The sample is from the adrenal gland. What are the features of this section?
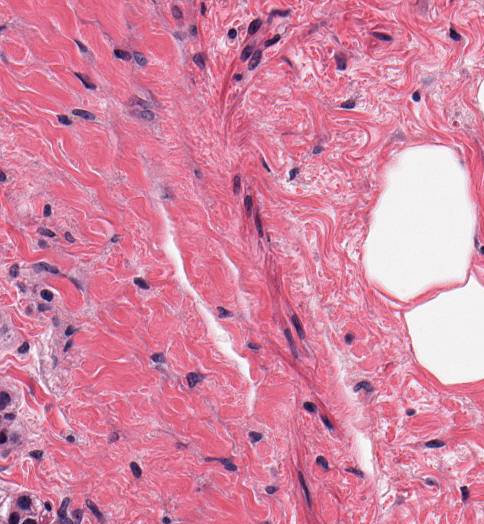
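Pink, wavy collagen bundles make up almost the whole field. Epithelium is absent throughout. Nuclei are sparse, small and dark, mostly spindle-shaped or oval, and lie scattered between the collagen bundles.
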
